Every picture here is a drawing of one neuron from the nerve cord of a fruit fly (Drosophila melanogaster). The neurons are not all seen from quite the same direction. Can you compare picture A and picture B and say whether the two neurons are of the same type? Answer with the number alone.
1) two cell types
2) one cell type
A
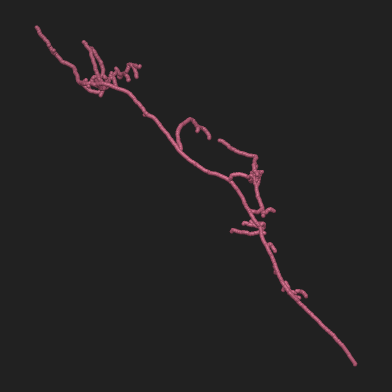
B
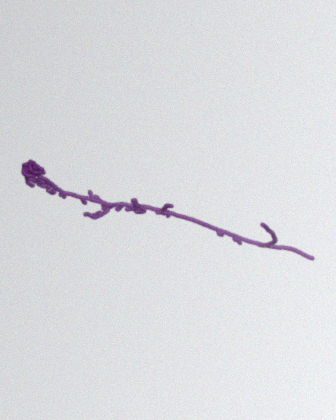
1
